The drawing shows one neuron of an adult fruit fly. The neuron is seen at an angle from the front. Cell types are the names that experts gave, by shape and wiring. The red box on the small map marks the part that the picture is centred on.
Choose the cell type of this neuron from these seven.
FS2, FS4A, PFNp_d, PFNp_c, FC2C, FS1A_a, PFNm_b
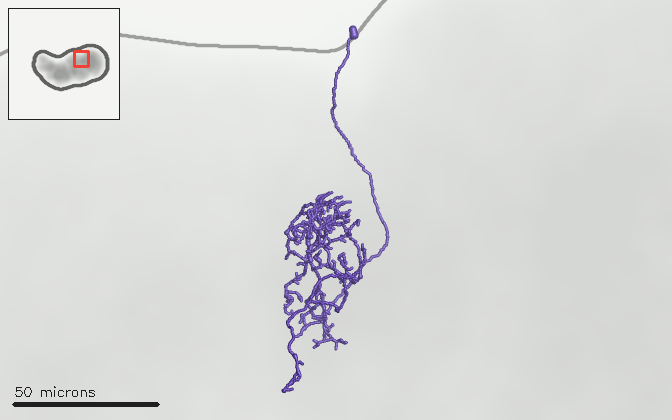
FC2C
